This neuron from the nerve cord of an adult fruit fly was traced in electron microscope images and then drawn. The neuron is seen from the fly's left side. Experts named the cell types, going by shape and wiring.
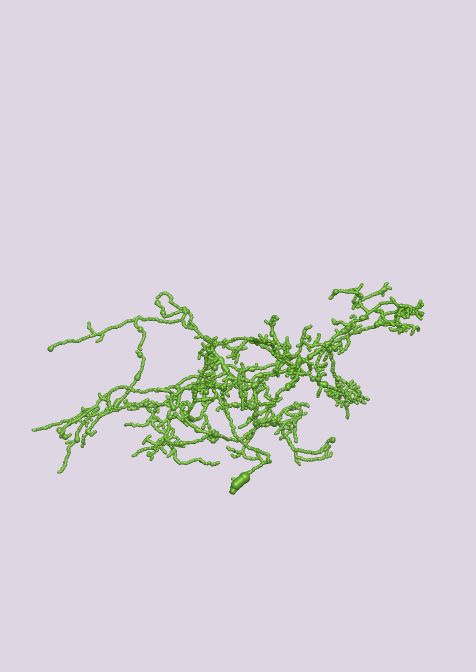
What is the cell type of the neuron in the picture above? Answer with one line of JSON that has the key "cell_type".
{"cell_type": "IN00A035"}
